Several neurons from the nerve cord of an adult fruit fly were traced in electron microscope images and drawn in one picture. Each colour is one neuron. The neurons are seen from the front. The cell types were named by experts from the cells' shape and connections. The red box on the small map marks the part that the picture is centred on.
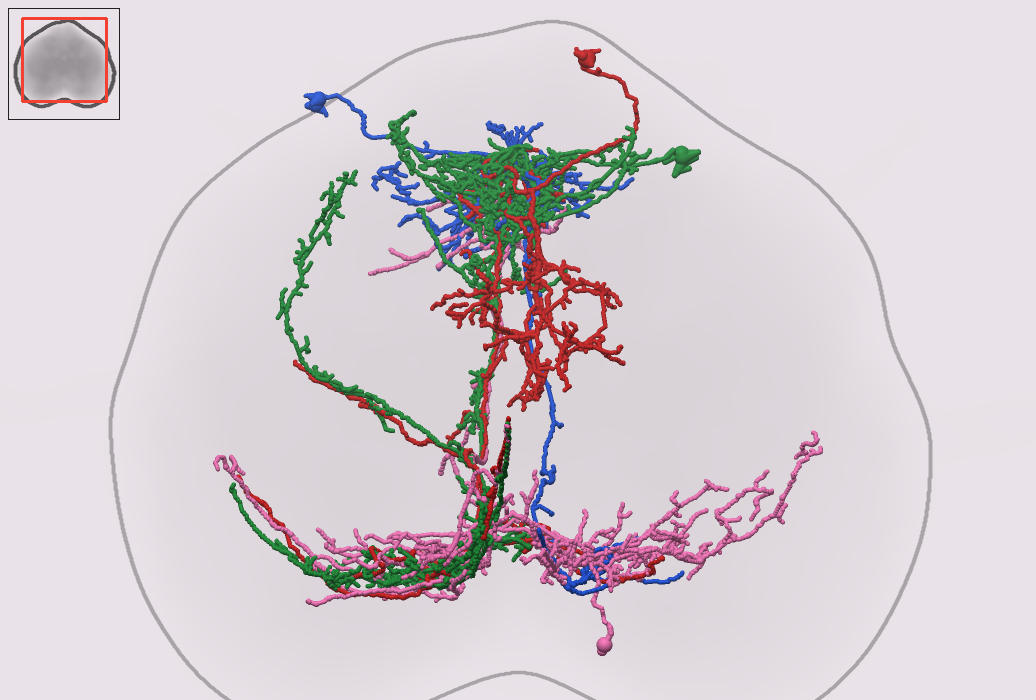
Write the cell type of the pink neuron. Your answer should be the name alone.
IN05B028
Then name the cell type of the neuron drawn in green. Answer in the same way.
AN05B053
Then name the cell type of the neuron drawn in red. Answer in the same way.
AN05B045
